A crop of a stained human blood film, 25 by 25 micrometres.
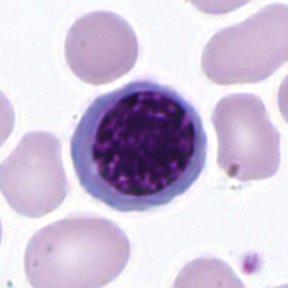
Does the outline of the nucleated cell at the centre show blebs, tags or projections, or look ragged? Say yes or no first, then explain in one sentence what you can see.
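No. The cell outline is smooth, without surface projections.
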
